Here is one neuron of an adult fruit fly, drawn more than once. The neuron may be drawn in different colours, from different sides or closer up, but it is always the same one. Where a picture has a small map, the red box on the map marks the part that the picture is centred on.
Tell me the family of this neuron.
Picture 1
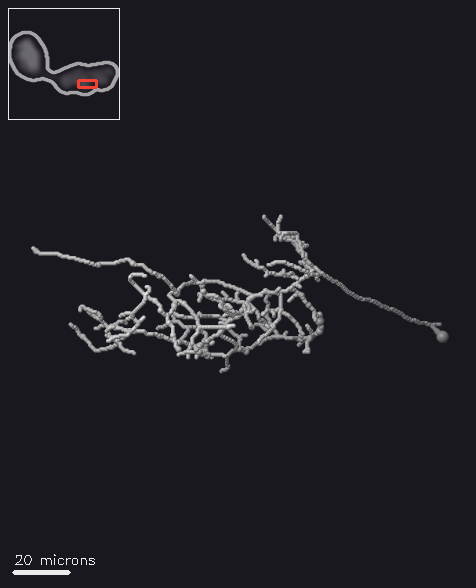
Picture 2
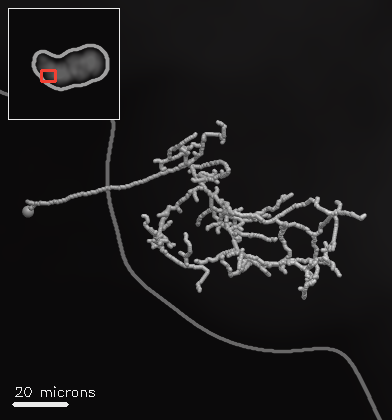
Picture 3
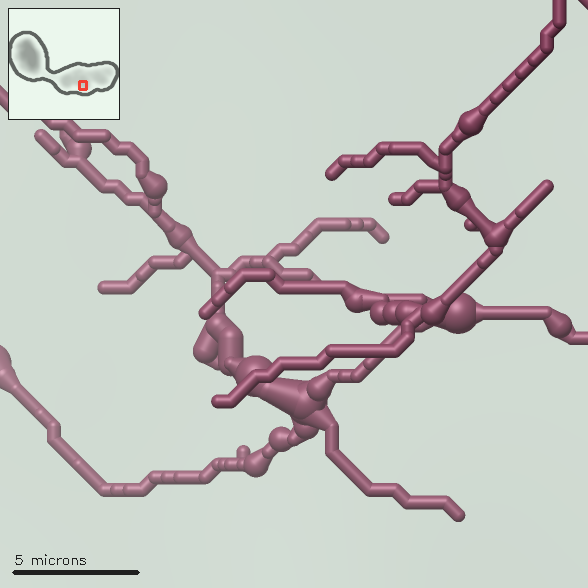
hemilineage 20A.22A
